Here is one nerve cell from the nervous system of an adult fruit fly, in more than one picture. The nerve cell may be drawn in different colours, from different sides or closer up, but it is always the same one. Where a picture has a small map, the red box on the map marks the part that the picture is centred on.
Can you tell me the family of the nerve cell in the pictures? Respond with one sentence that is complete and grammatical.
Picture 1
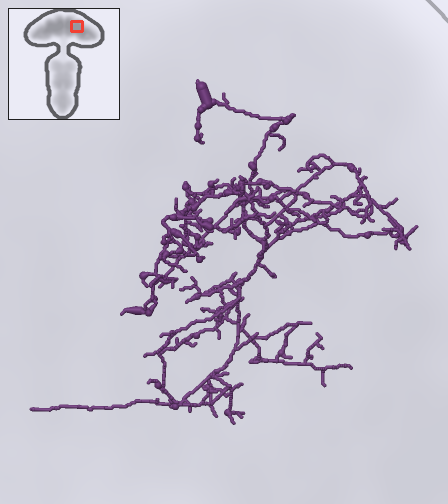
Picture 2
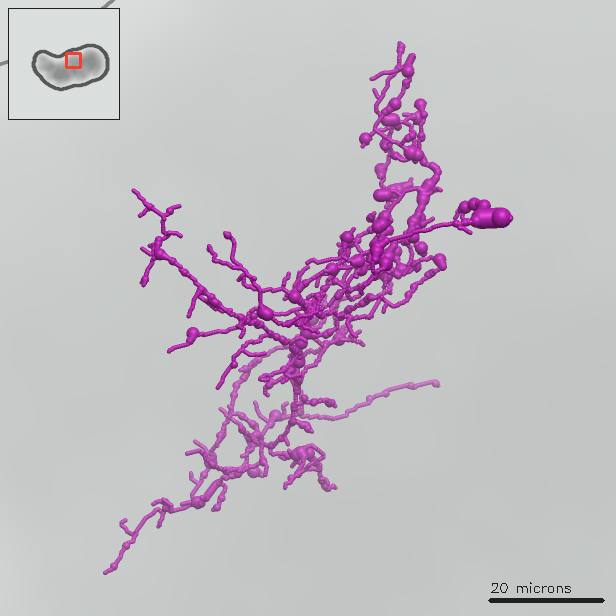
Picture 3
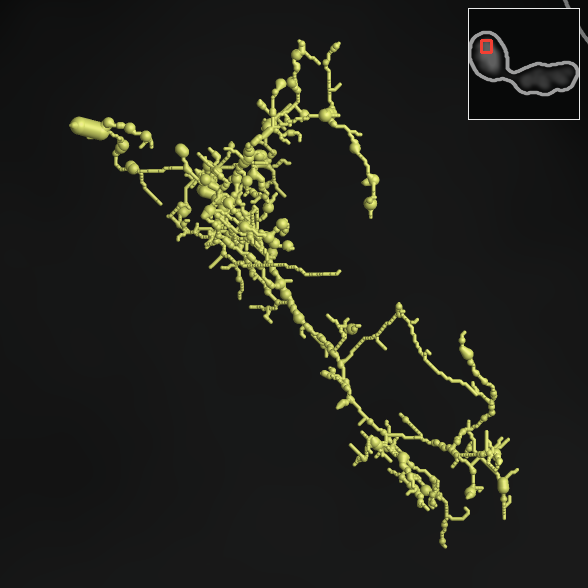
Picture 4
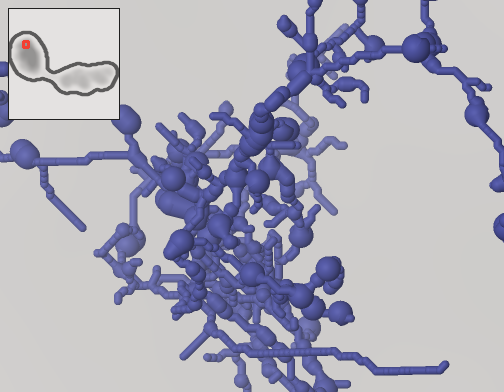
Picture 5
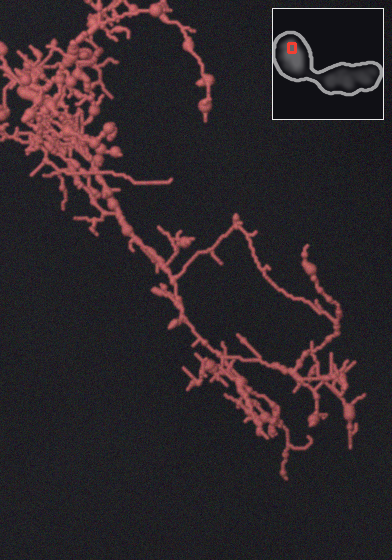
The nerve cell is listed under family hemilineage SLPad1_anterior.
